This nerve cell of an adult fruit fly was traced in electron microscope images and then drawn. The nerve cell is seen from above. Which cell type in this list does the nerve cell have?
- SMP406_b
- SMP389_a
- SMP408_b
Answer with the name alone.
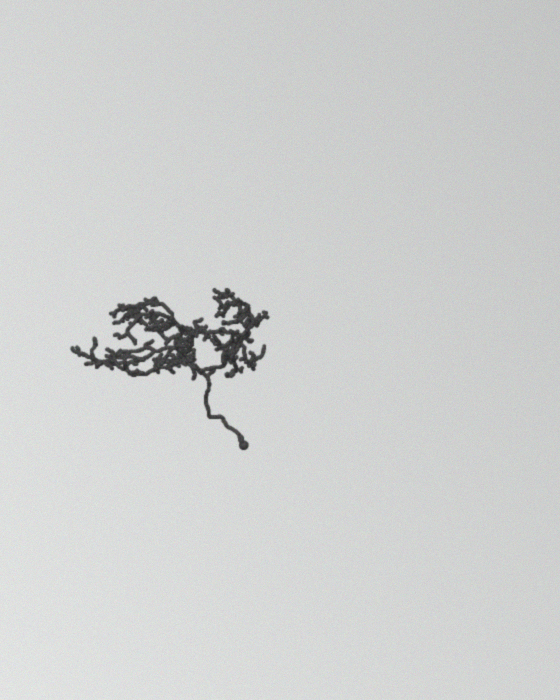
SMP389_a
